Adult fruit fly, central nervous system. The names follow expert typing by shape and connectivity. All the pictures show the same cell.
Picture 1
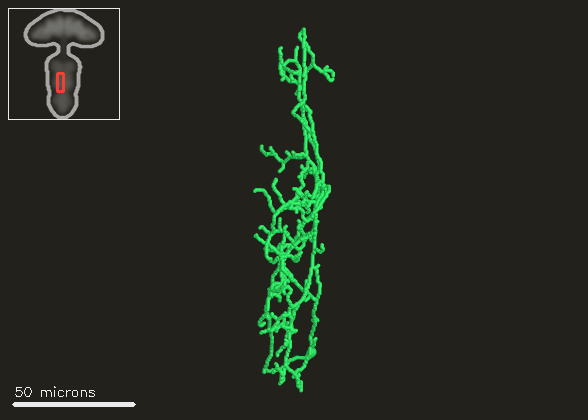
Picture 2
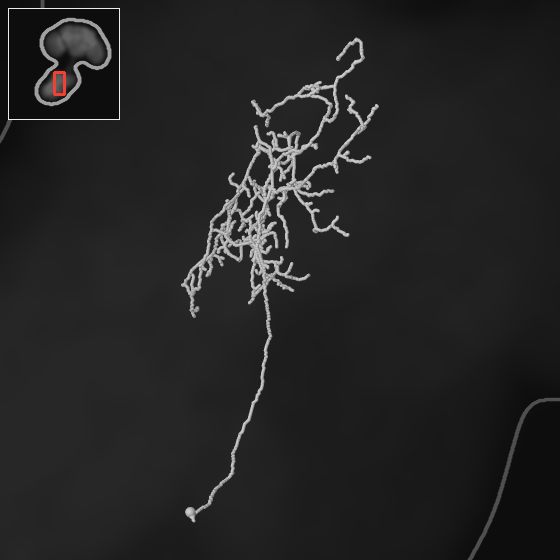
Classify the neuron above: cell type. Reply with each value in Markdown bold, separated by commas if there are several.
**IN12A054**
